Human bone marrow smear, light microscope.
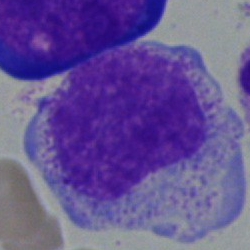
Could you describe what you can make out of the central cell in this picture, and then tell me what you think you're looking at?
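Most of the cell is taken up by the nucleus, which sits toward the upper left. Below and to the right of the nucleus the rim of cytoplasm is at its widest. Fine purple granules are scattered through the cytoplasm, and a few purple granules also lie just outside the cell beyond its upper left edge. The cell is a myelocyte.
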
